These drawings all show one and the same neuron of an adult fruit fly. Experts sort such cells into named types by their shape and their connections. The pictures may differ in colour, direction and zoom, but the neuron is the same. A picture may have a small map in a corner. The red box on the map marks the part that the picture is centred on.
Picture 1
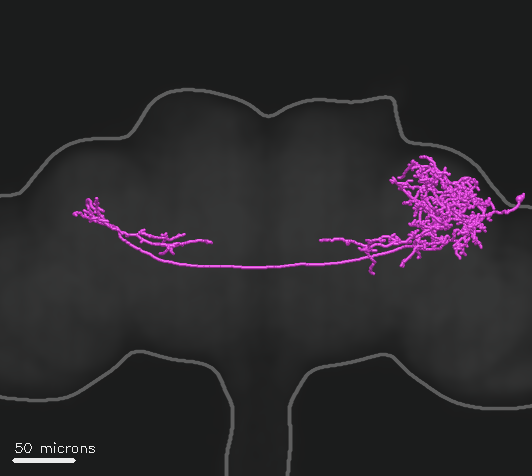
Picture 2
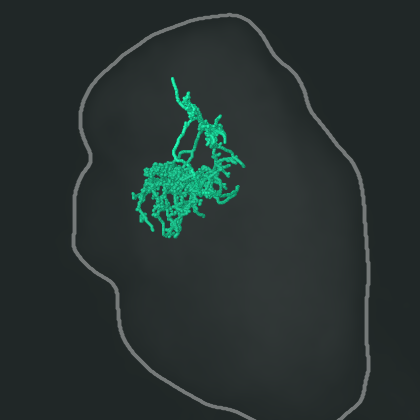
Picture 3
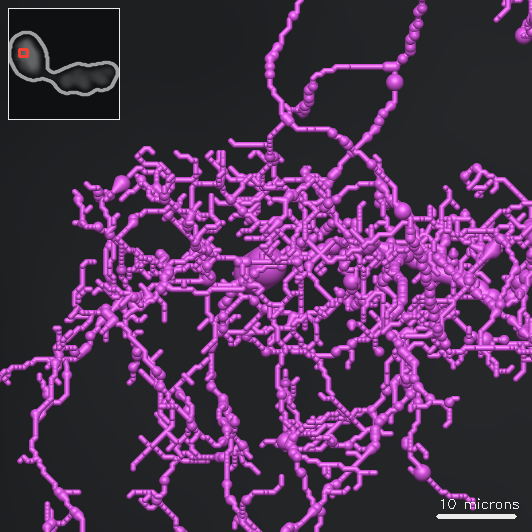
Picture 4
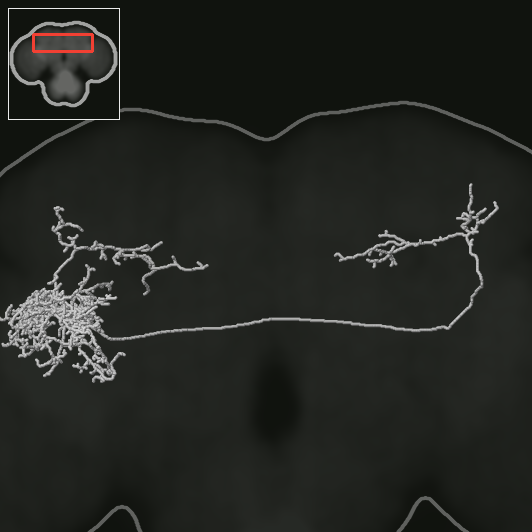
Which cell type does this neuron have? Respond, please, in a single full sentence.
It is AVLP219_c that is the cell type of the neuron.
